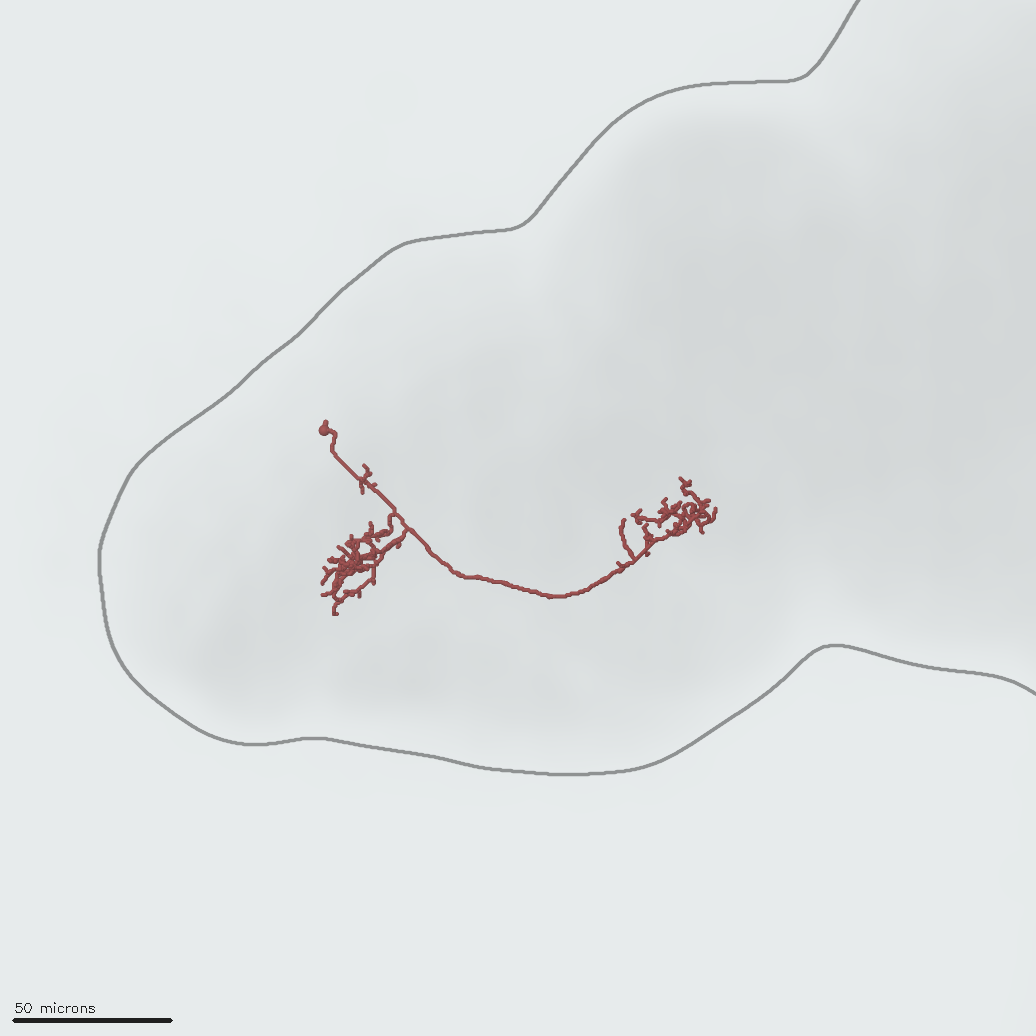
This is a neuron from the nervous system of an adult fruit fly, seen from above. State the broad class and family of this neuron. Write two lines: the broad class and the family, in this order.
optic-lobe intrinsic neuron
TmY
